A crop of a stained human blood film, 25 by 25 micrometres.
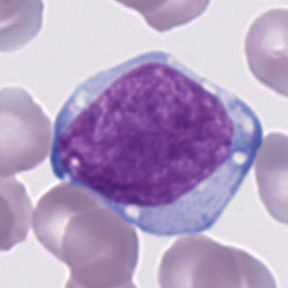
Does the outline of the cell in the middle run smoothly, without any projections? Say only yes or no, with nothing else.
Yes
